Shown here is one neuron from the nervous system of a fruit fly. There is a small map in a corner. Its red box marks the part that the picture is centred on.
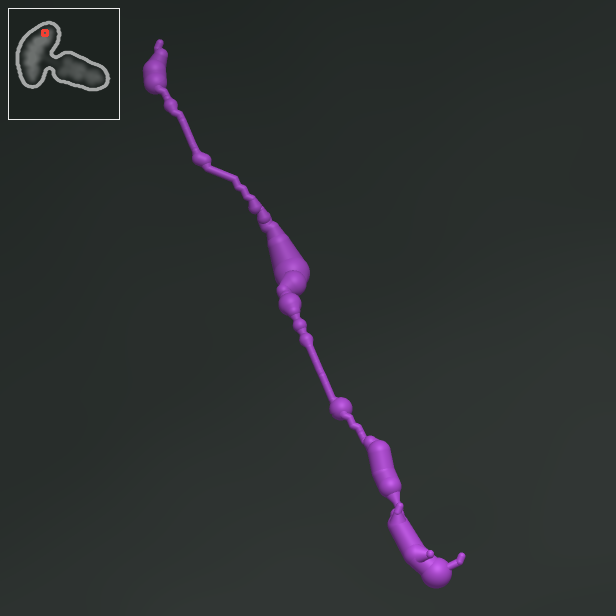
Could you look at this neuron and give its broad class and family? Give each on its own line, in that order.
photoreceptor or other optic-lobe sensory neuron
class visual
